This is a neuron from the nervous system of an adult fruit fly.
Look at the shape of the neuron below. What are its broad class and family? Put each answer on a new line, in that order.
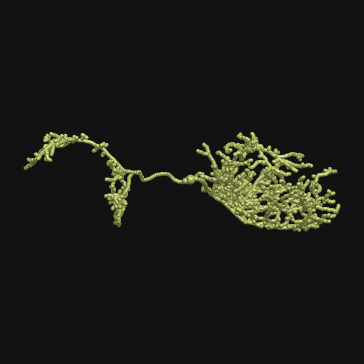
nerve-cord intrinsic neuron
hemilineage 09A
